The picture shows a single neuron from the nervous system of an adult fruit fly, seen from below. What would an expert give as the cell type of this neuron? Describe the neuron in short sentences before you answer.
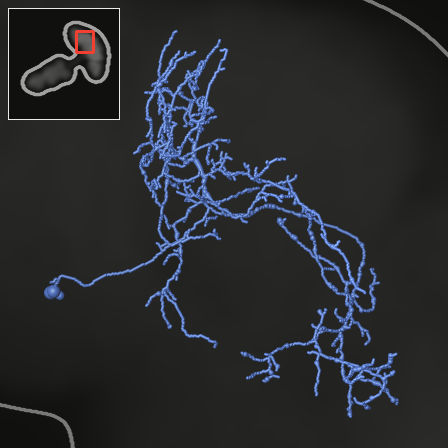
It lies in the brain. The picture shows dozens of branch ends. This is a central-brain intrinsic neuron. Its cell type is PVLP214m.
